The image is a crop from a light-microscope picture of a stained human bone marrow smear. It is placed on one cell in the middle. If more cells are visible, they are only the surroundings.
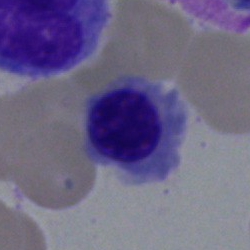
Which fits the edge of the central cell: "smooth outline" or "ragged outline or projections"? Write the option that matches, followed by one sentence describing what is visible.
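Ragged outline or projections. The cell outline is irregular with small ragged projections.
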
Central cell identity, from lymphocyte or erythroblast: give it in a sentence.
The cell at the middle of the crop is recognized as an erythroblast.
